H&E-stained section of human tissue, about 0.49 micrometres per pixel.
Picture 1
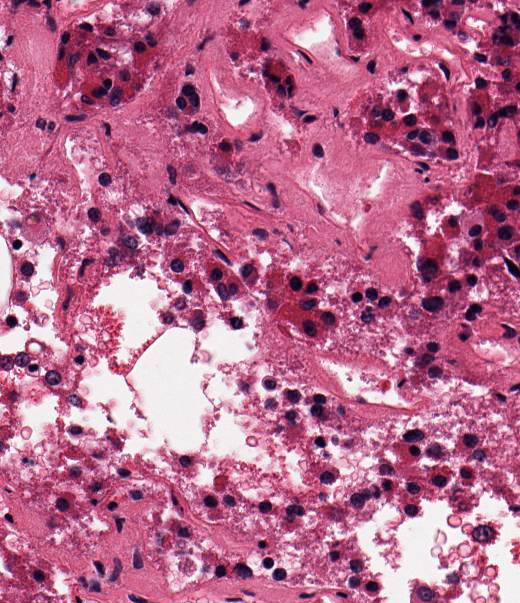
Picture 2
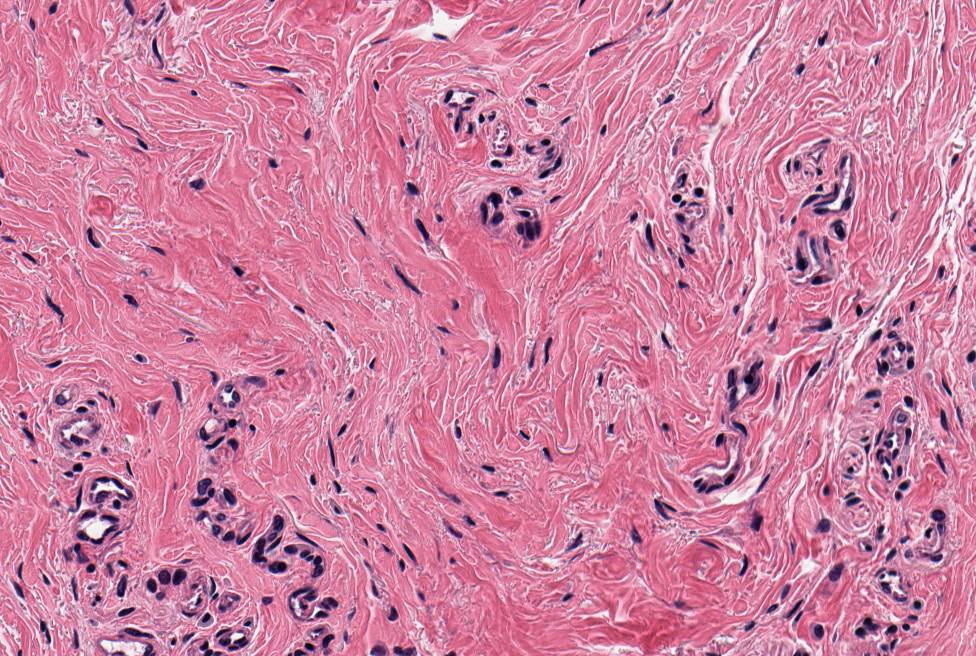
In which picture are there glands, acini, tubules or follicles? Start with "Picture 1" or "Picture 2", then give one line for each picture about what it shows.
Picture 2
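What picture 1 shows: No glands or epithelium-lined lumens are present in the field.
What picture 2 shows: Small clusters of tubules lie in the lower left, upper centre and right parts of the field.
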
